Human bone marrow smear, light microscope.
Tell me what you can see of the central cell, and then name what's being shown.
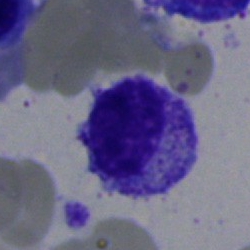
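The cell is roughly round, its edge slightly irregular and knobbly. A large dark nucleus occupies most of it, placed toward the upper left. Cytoplasm shows as a paler crescent, chiefly along the right side, speckled with fine purple granules. The cell is a myelocyte.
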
